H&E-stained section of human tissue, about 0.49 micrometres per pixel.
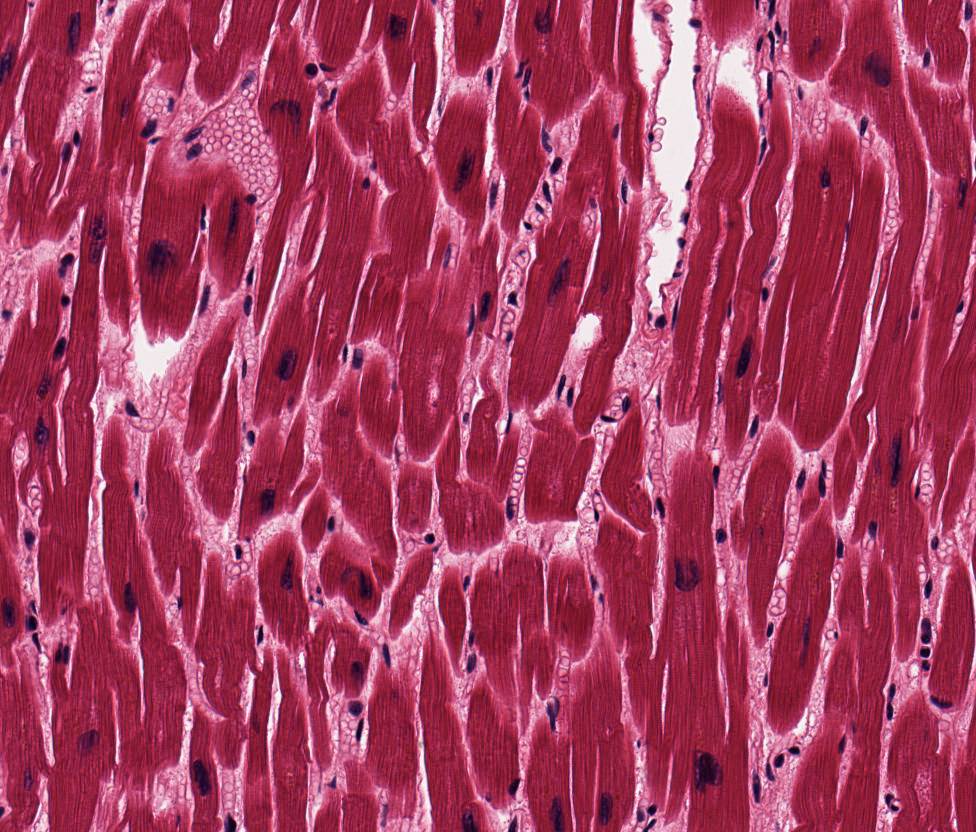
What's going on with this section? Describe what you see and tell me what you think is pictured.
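Muscle fibres run mainly from top to bottom across the whole field, many of them branching and joining neighbouring fibres. Their cytoplasm is deep red, with fine lines running along the length of the fibres. In the pale stroma between fibres lie small dark elongated nuclei, much smaller than the muscle nuclei. The tissue is the left ventricle of the heart.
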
